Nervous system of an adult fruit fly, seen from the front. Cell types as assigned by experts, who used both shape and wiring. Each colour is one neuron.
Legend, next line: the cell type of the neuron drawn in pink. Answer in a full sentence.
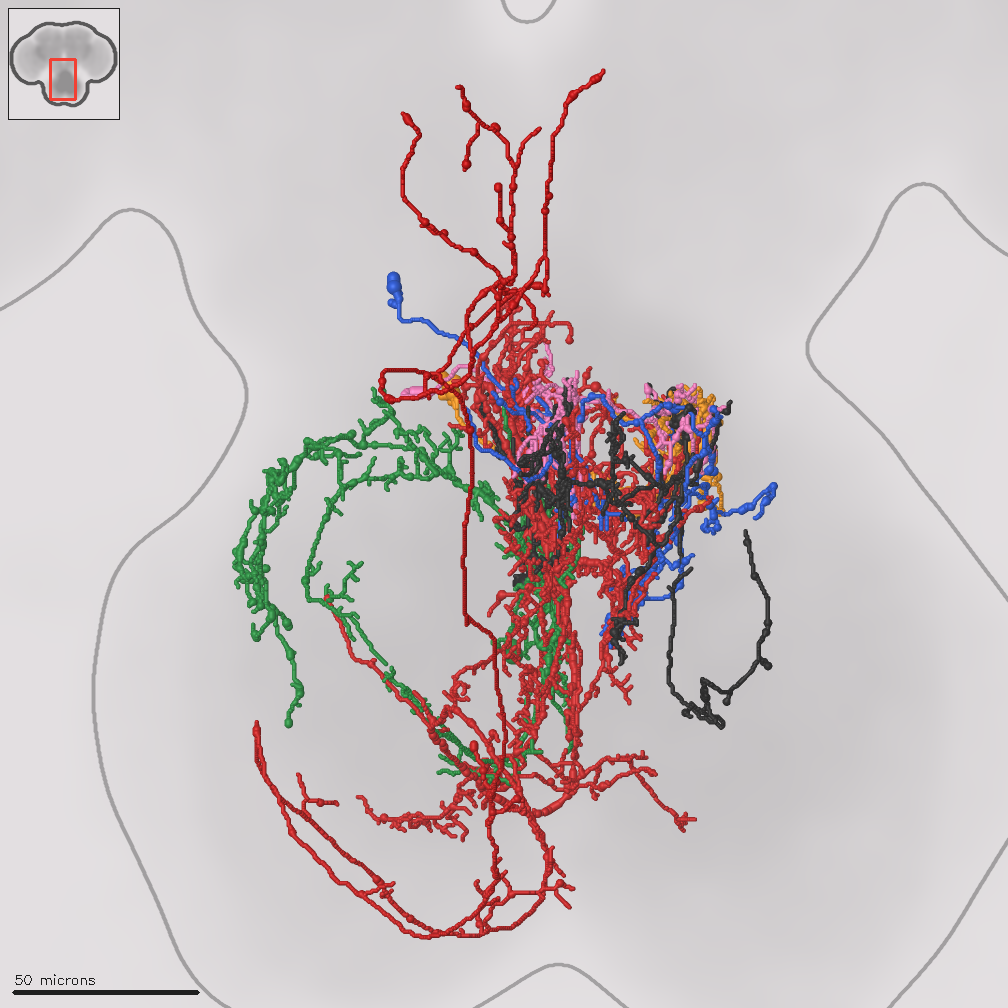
The cell type is INXXX460.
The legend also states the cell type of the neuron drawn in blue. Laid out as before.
The cell type is INXXX359.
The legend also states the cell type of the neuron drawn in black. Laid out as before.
The cell type is IN05B084.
